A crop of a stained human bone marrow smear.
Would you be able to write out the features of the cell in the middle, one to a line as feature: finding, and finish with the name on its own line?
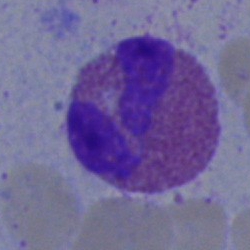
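Nucleus: I count two lobes
Lobe positions: one at the top, one at the lower left
Chromatin: dense and dark purple
Cytoplasm: filled with reddish-pink granules
Name: eosinophil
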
